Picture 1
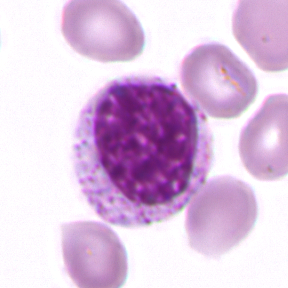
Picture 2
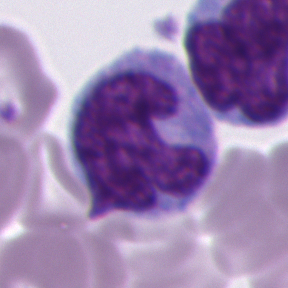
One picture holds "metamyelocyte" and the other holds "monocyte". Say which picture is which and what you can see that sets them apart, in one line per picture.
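Picture 1 shows a metamyelocyte: Numerous small purple granules are scattered through the cytoplasm.
Picture 2 shows a monocyte: No distinct granules can be seen in the cytoplasm.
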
